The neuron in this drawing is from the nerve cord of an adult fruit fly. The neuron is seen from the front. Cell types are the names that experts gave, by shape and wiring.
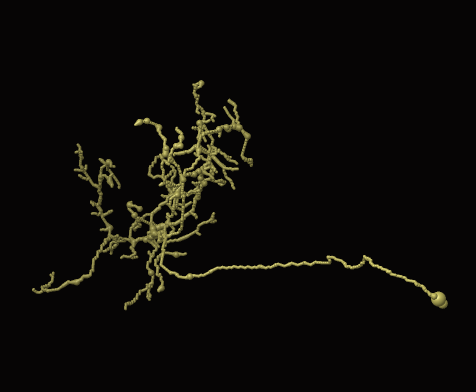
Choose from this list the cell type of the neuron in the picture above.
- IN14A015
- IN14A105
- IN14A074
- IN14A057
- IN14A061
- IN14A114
IN14A061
